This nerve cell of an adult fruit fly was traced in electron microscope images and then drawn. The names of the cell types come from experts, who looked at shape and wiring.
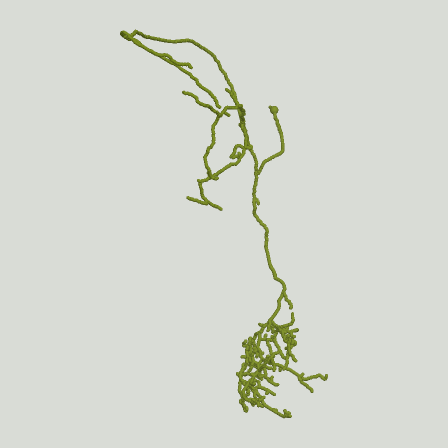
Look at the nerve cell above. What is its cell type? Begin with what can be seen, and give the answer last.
Its cell body lies at the top of the picture. In this view it is taller than it is wide. It is a visual projection neuron. It is of cell type LC36.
